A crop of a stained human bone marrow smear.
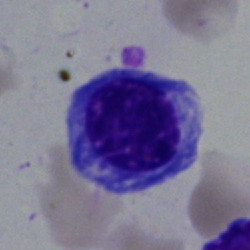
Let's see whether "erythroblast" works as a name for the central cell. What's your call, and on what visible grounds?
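Yes, erythroblast is the right name for this cell. Its cytoplasm stains a deep blue, and no distinct granules are seen in it.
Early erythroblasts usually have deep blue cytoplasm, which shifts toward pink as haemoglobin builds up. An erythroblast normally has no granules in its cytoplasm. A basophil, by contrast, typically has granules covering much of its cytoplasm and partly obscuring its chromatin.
Here the chromatin stains dark purple and looks dense and condensed. The outline is slightly irregular and somewhat angular.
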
